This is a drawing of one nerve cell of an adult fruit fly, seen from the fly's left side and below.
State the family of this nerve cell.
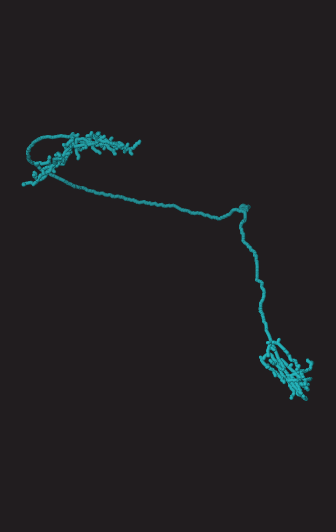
hemilineage VPNd3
